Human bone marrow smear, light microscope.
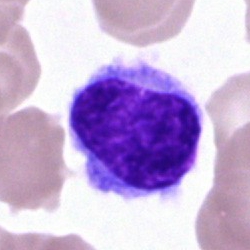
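Hairy cell (central), stained human bone marrow smear. Chromatin dark purple and coarsely clumped; no nucleoli visible in the nucleus. Cytoplasm a scant rim of pale blue. Cell border ragged, with small blebs along the top edge.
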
